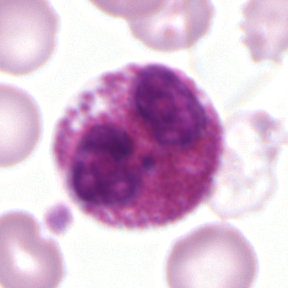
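Eosinophil, the central cell in a stained smear of human peripheral blood. Its outline looks round and smooth to me. I count two lobes in the nucleus, one at the upper right of the cell and one at the lower left. The chromatin appears dark purple and clumped.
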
